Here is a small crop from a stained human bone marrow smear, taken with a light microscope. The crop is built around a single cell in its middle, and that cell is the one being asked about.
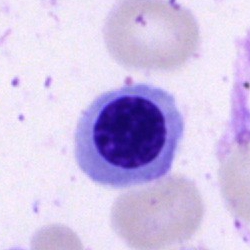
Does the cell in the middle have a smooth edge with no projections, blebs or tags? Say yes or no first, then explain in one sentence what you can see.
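Yes. The cell outline is roughly round with no surface projections.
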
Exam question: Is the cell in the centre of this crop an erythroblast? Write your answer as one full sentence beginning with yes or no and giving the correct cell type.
Yes, placed in the middle of the crop is an erythroblast.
